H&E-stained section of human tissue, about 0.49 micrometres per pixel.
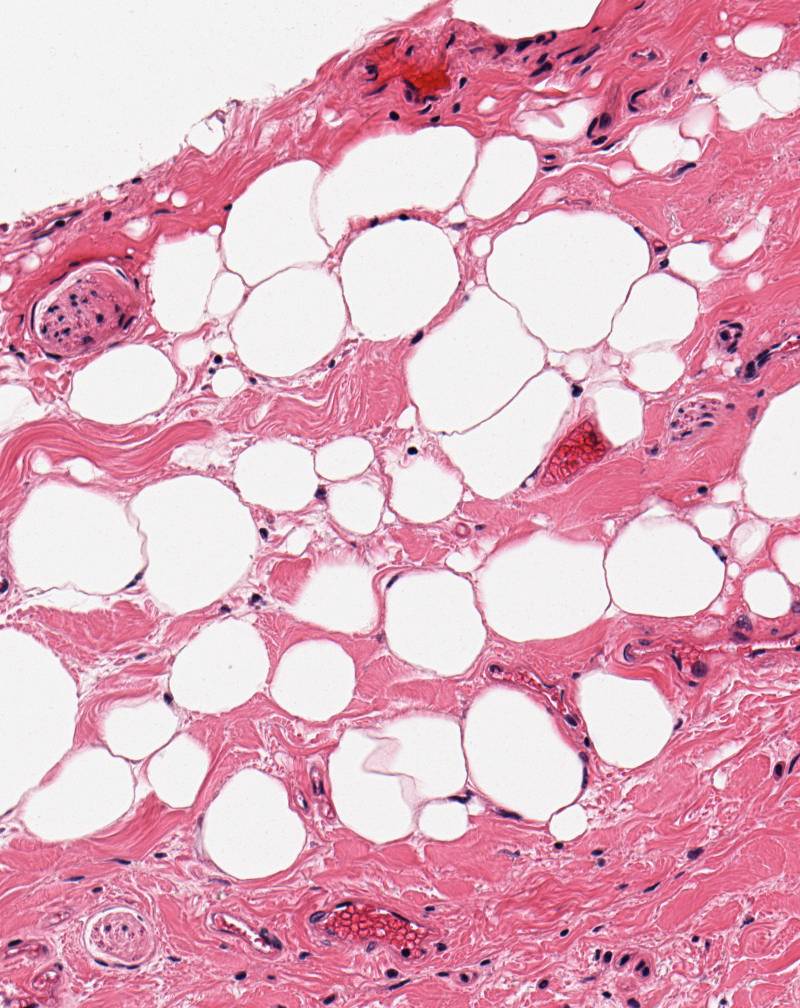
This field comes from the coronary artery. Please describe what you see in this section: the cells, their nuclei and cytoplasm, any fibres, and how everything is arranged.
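Clustered fat cells fill a broad middle band, with denser pink collagenous tissue above and below. Each is a single large empty vacuole of varying size, with a thin membrane and a small flattened nucleus at its rim. At the top left the tissue ends against blank white background.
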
